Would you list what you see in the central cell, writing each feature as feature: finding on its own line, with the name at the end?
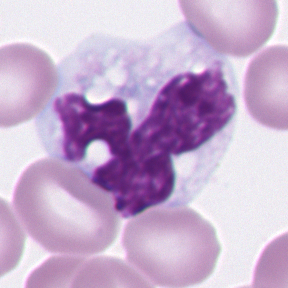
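Nucleus: irregular and folded, with several lobe-like parts
Cytoplasm: pale greyish-blue, plentiful, widest above the nucleus
Vacuoles: small and clear, in the cytoplasm above the nucleus
Name: monocyte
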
